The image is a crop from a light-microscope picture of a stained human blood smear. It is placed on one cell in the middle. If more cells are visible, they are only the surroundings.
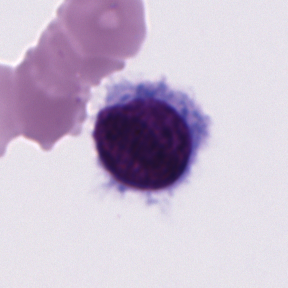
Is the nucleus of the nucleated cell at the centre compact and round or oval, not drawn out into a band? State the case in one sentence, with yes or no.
Yes, it is a compact round or oval mass that the nucleus forms.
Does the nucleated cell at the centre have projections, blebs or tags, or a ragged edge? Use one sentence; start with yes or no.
Yes, the border of the cell is ragged or frayed, or shows projections, blebs or tags.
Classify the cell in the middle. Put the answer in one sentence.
The central cell, amid any neighbouring cells, is a hairy cell.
